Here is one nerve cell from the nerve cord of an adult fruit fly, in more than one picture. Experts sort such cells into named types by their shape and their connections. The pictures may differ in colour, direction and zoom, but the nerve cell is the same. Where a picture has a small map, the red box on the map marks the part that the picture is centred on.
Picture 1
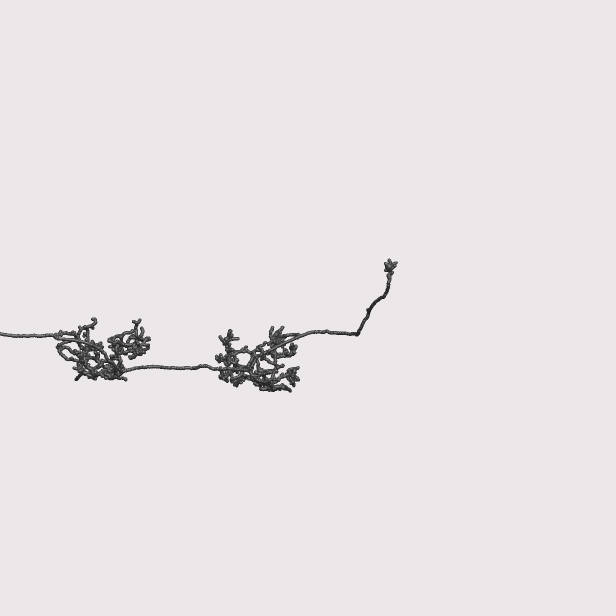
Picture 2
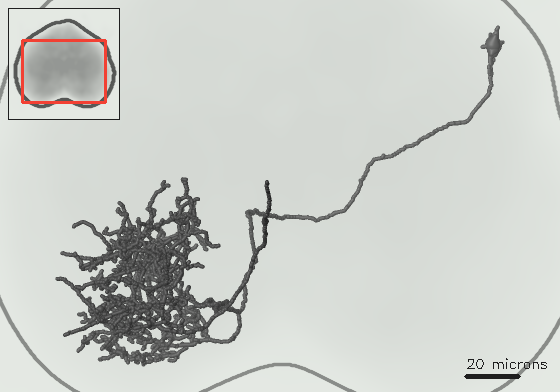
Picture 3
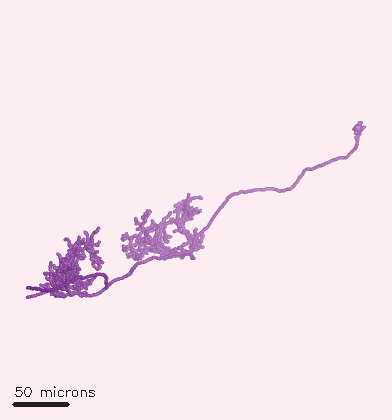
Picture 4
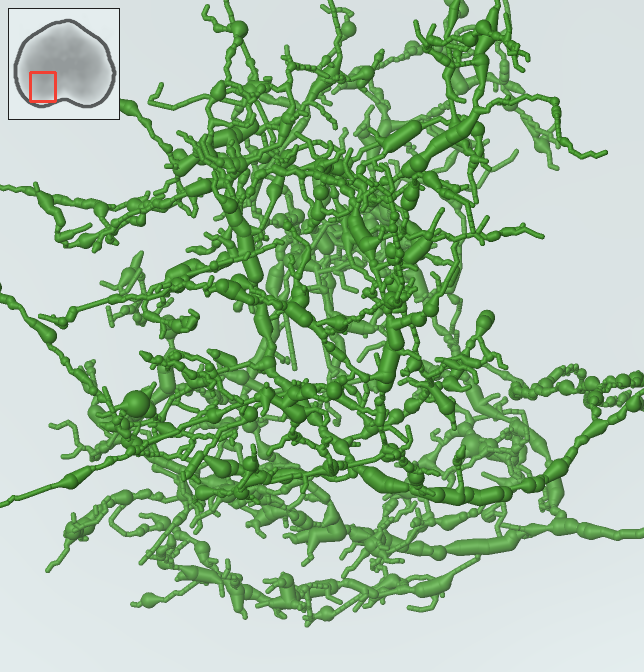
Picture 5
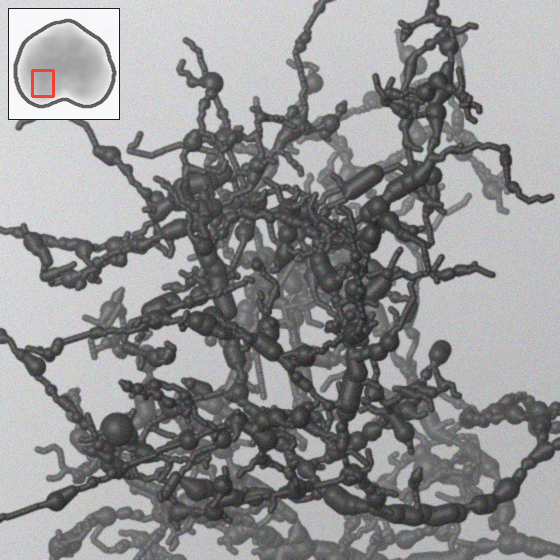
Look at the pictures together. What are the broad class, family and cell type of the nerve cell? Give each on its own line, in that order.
ascending neuron
hemilineage 09B
AN09B011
